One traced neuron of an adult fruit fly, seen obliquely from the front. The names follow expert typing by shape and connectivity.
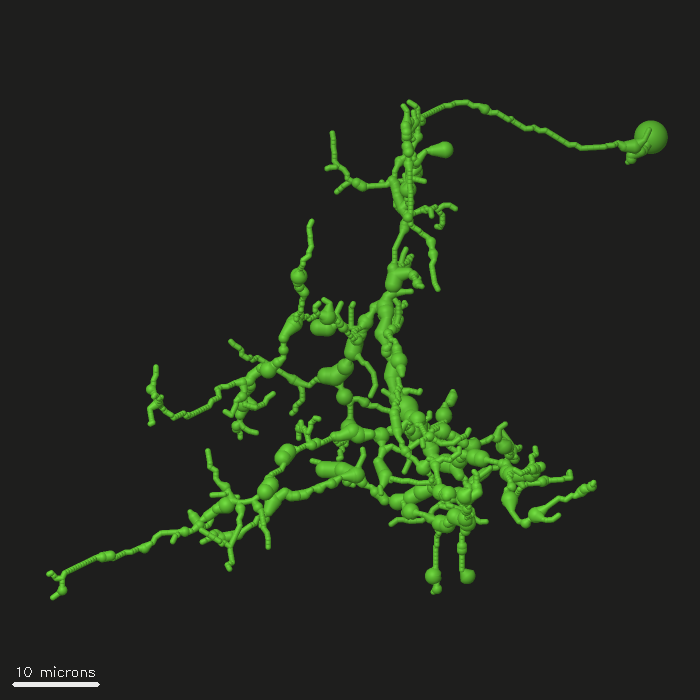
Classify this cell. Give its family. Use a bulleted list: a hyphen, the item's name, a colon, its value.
- family: hemilineage 20A.22A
